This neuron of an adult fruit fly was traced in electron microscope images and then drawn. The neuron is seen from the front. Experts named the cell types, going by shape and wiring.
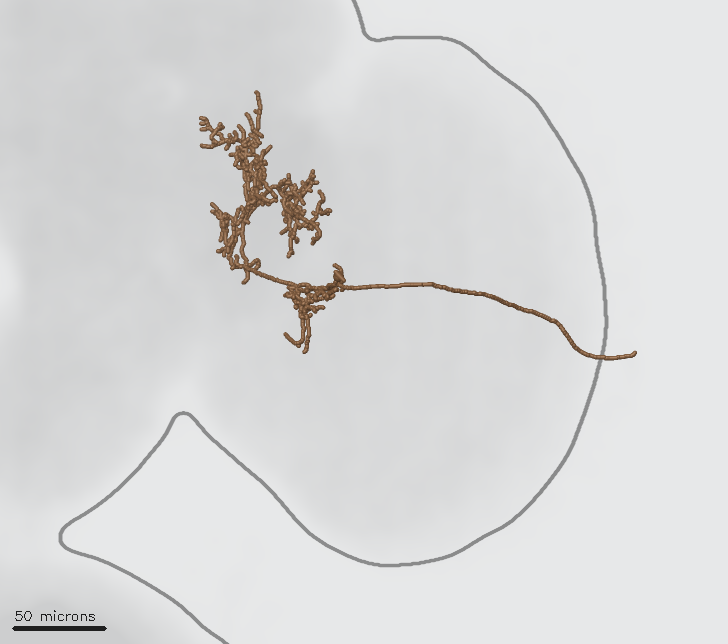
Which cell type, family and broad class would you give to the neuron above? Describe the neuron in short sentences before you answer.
By the scale bar it is about 250 microns wide in this view. Dozens of branch ends can be seen. It is of cell type Lat2. Its family is Lat. Its broad class is visual centrifugal neuron.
